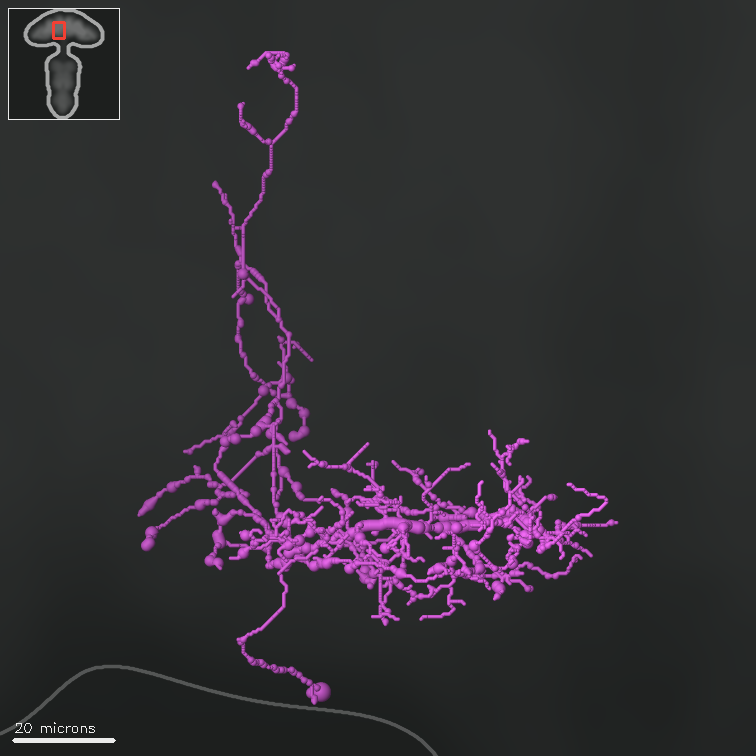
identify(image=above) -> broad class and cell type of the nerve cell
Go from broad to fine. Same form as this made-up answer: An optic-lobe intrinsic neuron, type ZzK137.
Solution: A central-brain intrinsic neuron, type PS263.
